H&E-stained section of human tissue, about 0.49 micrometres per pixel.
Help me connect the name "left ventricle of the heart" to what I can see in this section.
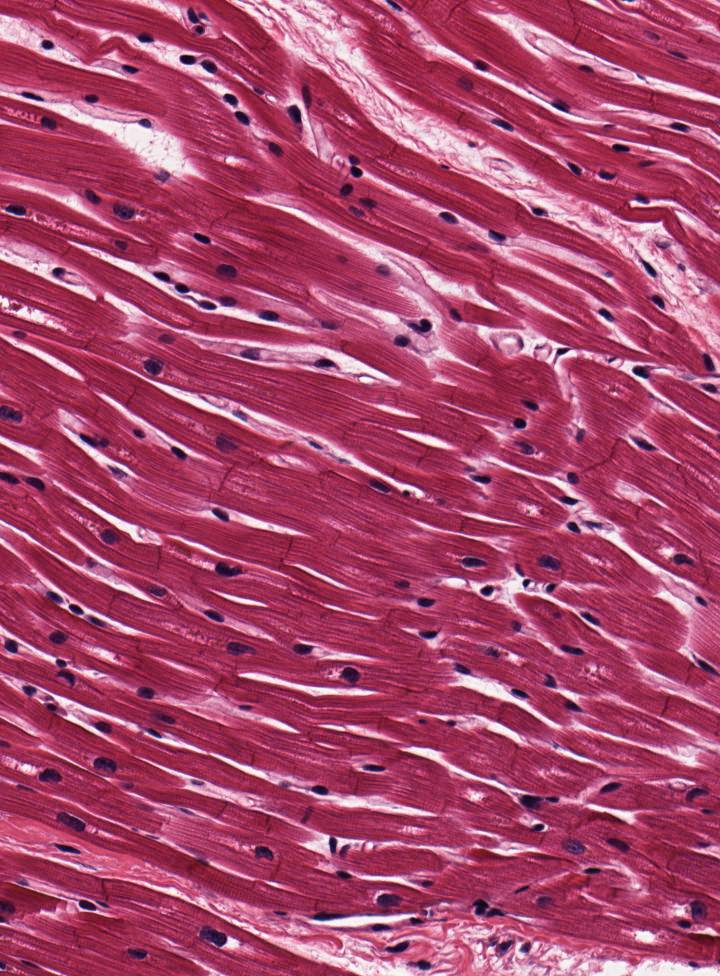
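For the left ventricle of the heart, the fibres fit nicely: they branch and join their neighbours.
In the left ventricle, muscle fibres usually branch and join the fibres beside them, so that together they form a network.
The muscle nuclei sit centrally within the fibres, oval in shape, with the long axis running along the fibre.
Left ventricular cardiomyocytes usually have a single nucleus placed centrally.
The fibre cytoplasm stains a deep pink-red.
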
